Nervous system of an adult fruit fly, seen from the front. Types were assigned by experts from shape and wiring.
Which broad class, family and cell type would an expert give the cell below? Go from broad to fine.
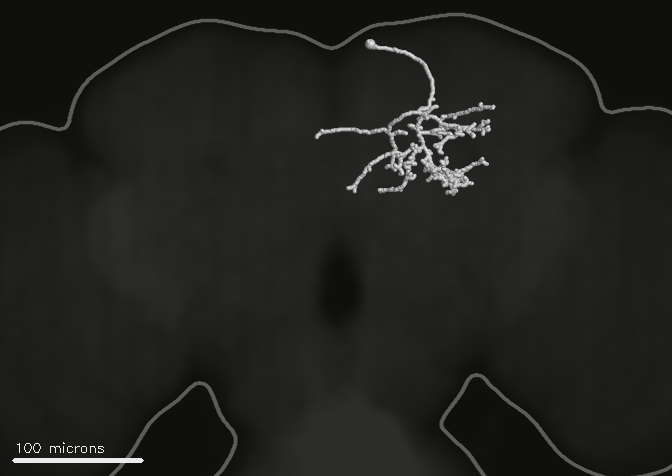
central-brain intrinsic neuron; hemilineage SMPp&v1_posterior; CL191_a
